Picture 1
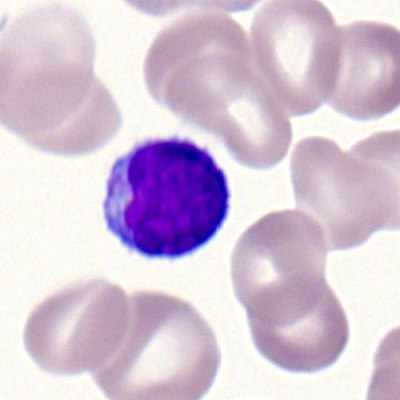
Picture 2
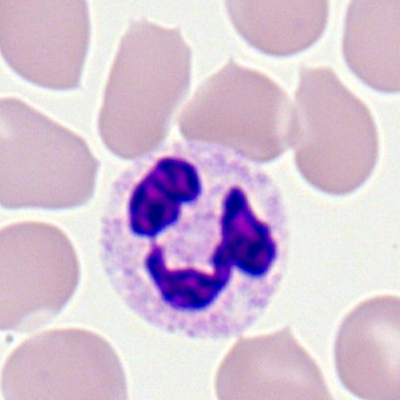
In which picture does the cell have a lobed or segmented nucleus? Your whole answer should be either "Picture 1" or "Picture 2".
Picture 2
